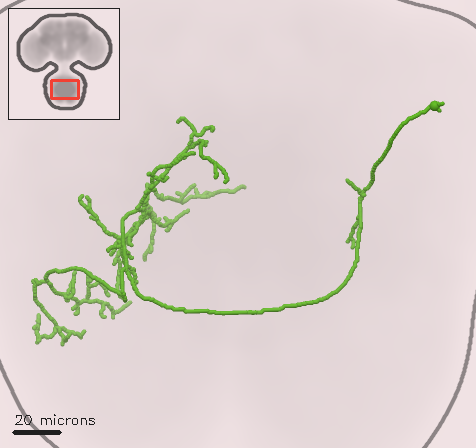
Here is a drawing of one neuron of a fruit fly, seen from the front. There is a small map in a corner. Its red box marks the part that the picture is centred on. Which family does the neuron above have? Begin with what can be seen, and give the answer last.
The cell body can be seen at the upper right of the picture. By the scale bar it is about 180 microns wide in this view. The picture shows dozens of branch ends. Its broad class is nerve-cord intrinsic neuron. The family is hemilineage 01A.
